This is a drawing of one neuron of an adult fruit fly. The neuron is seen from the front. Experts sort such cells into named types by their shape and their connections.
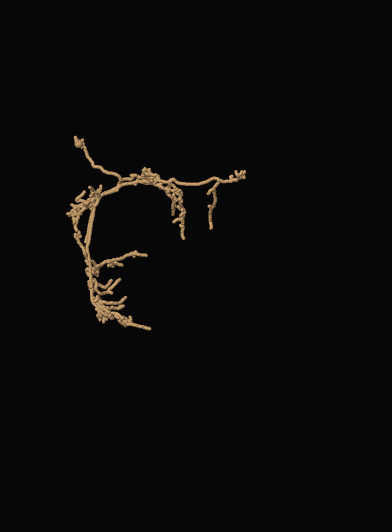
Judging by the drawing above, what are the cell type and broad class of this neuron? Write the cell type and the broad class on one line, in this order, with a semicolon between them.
ATL014; central-brain intrinsic neuron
